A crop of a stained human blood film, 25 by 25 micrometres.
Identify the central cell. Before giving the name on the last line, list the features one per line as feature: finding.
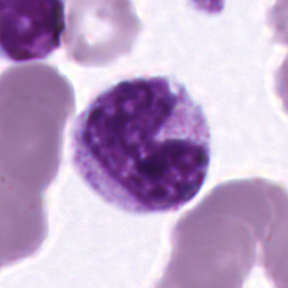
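Outline: round and smooth, no surface projections
Nuclear notch: opens toward the right side of the cell
Granules: fine, dust-like, violet-pink, scattered throughout the cytoplasm
Vacuoles: none clearly seen in the cytoplasm
Name: metamyelocyte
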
